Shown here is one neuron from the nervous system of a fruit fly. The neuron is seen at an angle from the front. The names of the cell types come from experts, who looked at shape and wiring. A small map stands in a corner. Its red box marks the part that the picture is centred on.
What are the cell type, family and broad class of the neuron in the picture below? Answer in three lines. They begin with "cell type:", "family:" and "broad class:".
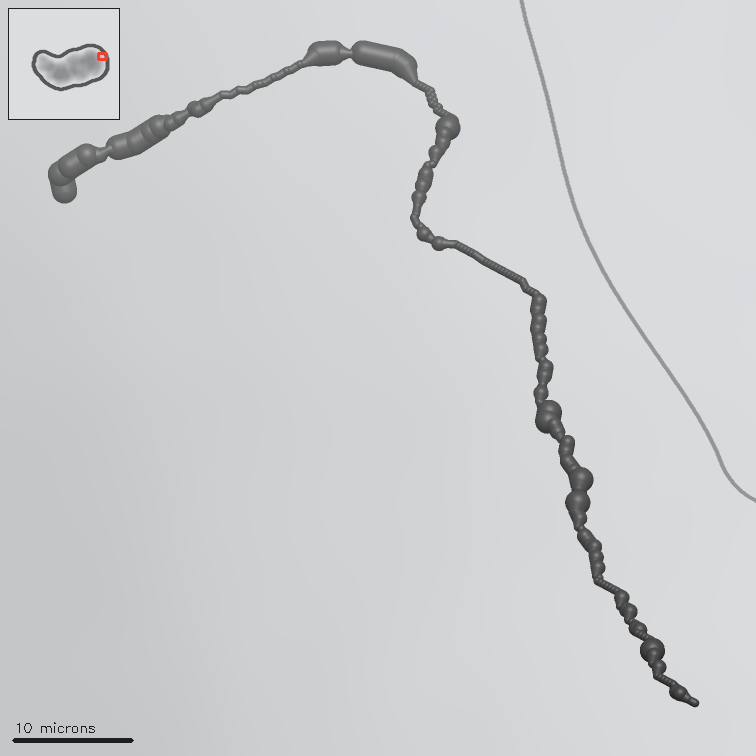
cell type: R7p
family: class visual
broad class: photoreceptor or other optic-lobe sensory neuron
